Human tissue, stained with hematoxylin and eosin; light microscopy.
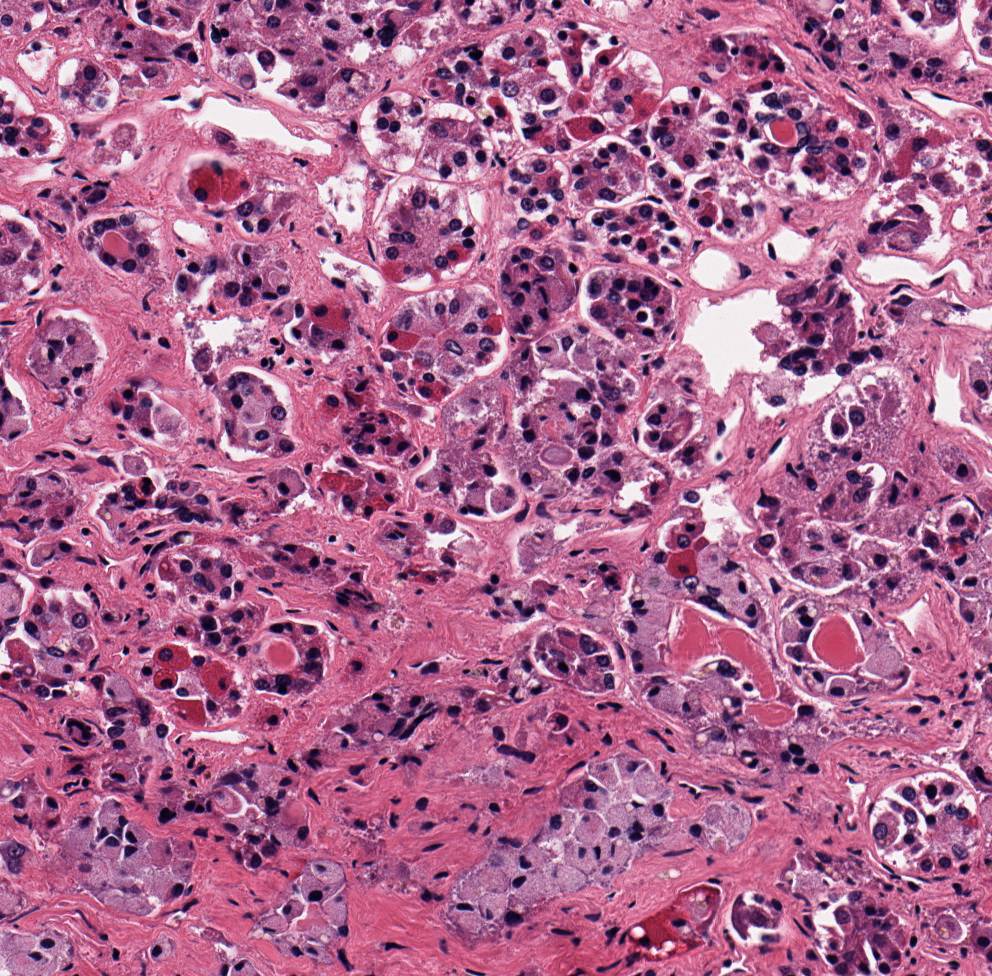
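Pituitary: polygonal cells in rounded nests and clusters, fibrous stroma between them across the field. Many nest cells have abundant granular pink-purple cytoplasm; the nuclei are small, round and dark. And a thin clear cleft rims many nests, where they pull away from the stroma.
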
